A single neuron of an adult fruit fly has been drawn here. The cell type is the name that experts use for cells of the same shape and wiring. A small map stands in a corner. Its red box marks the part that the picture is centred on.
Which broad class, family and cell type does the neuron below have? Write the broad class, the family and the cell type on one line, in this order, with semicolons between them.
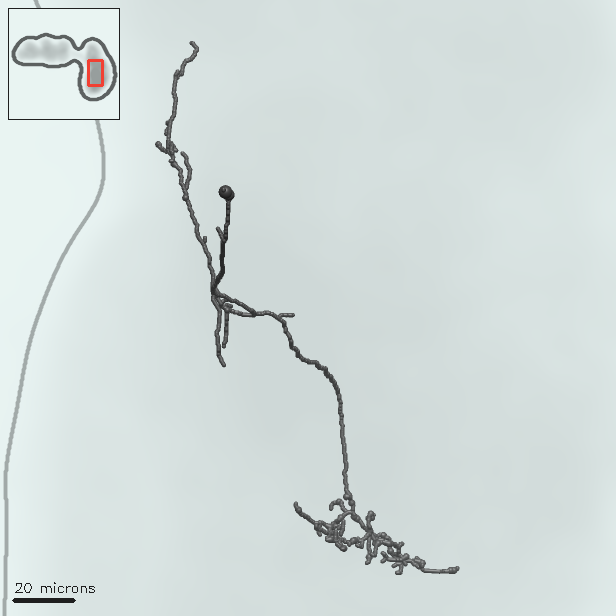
central-brain intrinsic neuron; hemilineage SLPpl1; CB3118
